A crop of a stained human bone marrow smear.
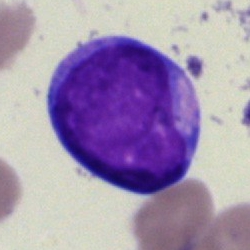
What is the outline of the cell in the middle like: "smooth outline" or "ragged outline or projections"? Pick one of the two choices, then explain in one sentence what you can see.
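Smooth outline. The cell outline is oval and smooth.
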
